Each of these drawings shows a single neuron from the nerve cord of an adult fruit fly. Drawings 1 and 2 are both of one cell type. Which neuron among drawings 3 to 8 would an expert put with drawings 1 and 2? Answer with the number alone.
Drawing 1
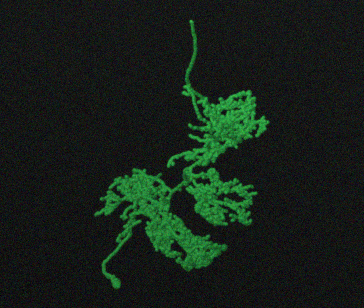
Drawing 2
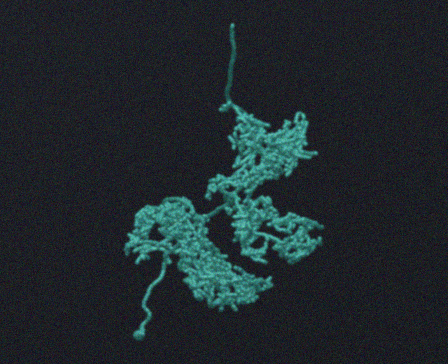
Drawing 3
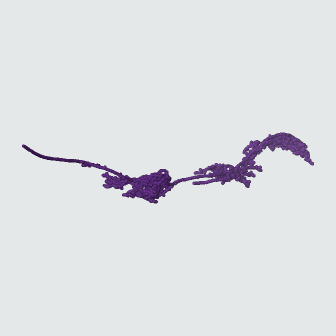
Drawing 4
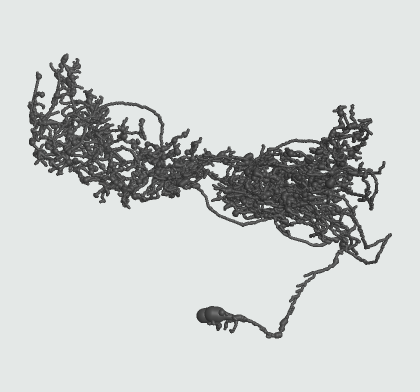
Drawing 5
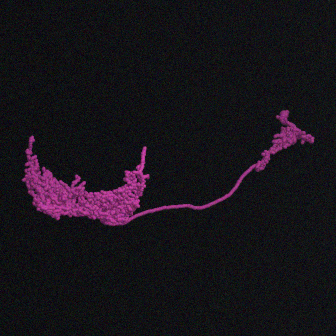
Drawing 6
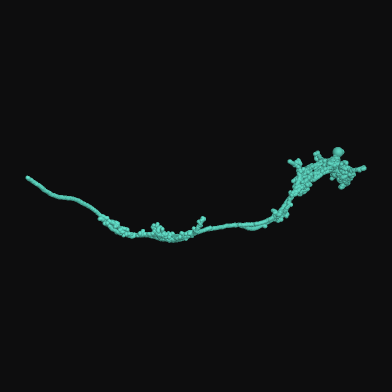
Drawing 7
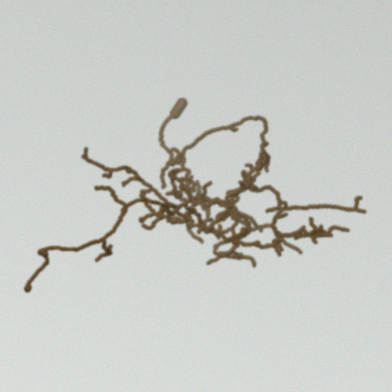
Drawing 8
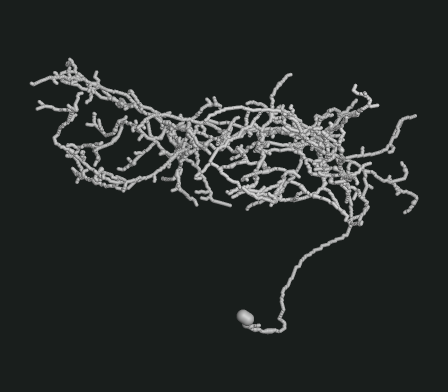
3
